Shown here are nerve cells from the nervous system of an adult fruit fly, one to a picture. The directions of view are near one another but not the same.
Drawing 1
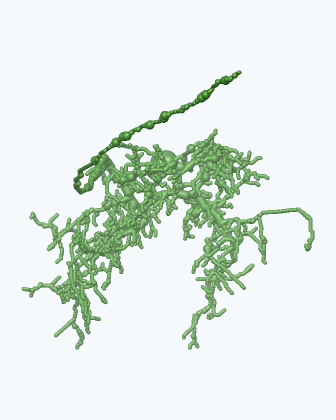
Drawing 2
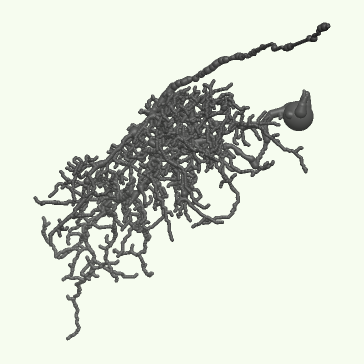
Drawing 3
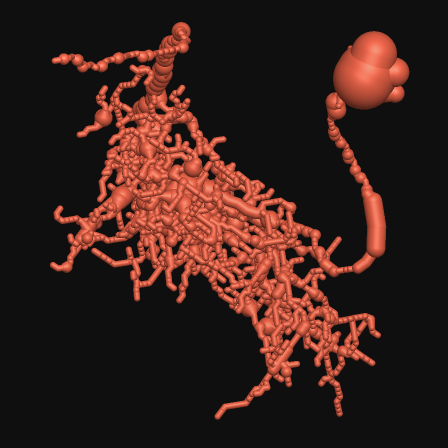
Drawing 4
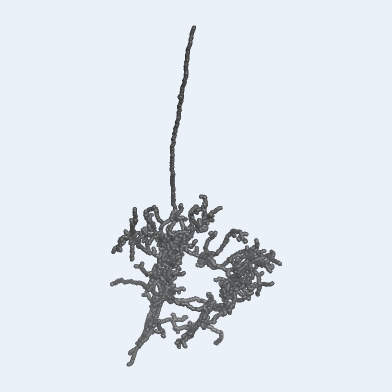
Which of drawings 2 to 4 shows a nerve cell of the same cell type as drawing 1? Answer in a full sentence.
Drawing 4 shows a nerve cell of the same cell type.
